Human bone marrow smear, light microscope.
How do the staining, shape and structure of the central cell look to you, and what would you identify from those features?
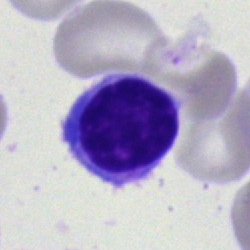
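Chromatin first: dark purple and densely condensed. Next, the cytoplasm, which is blue and forms only a narrow rim around the nucleus; it is widest on the left side of the nucleus. Last, the name: lymphocyte.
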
